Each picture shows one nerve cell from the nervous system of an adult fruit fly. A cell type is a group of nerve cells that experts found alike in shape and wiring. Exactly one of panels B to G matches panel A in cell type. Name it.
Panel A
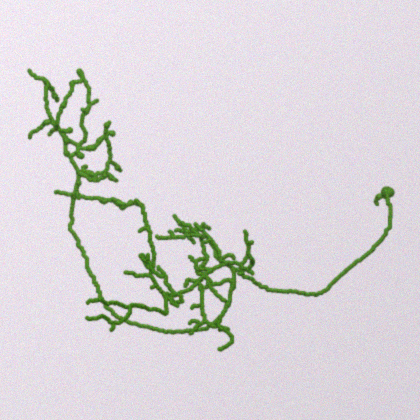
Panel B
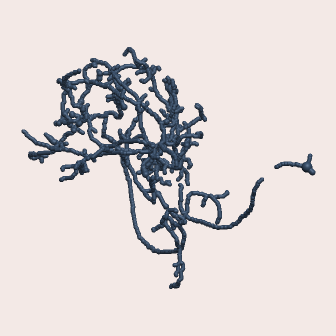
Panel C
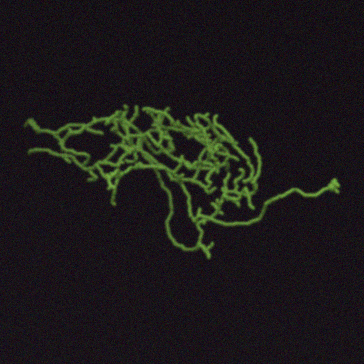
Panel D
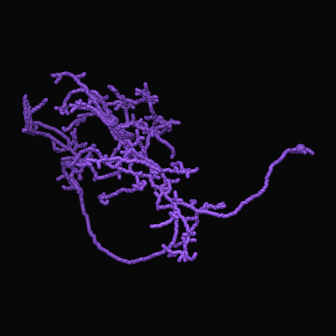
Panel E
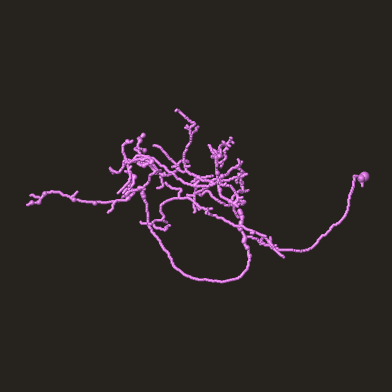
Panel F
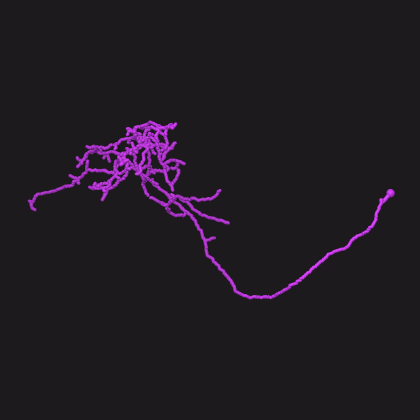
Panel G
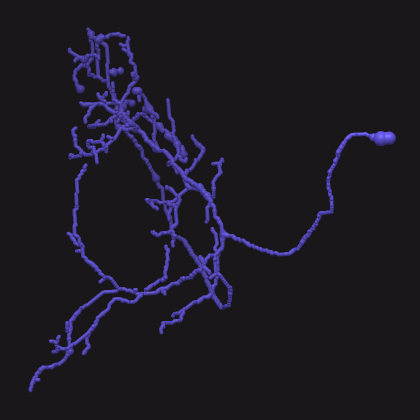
Panel G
